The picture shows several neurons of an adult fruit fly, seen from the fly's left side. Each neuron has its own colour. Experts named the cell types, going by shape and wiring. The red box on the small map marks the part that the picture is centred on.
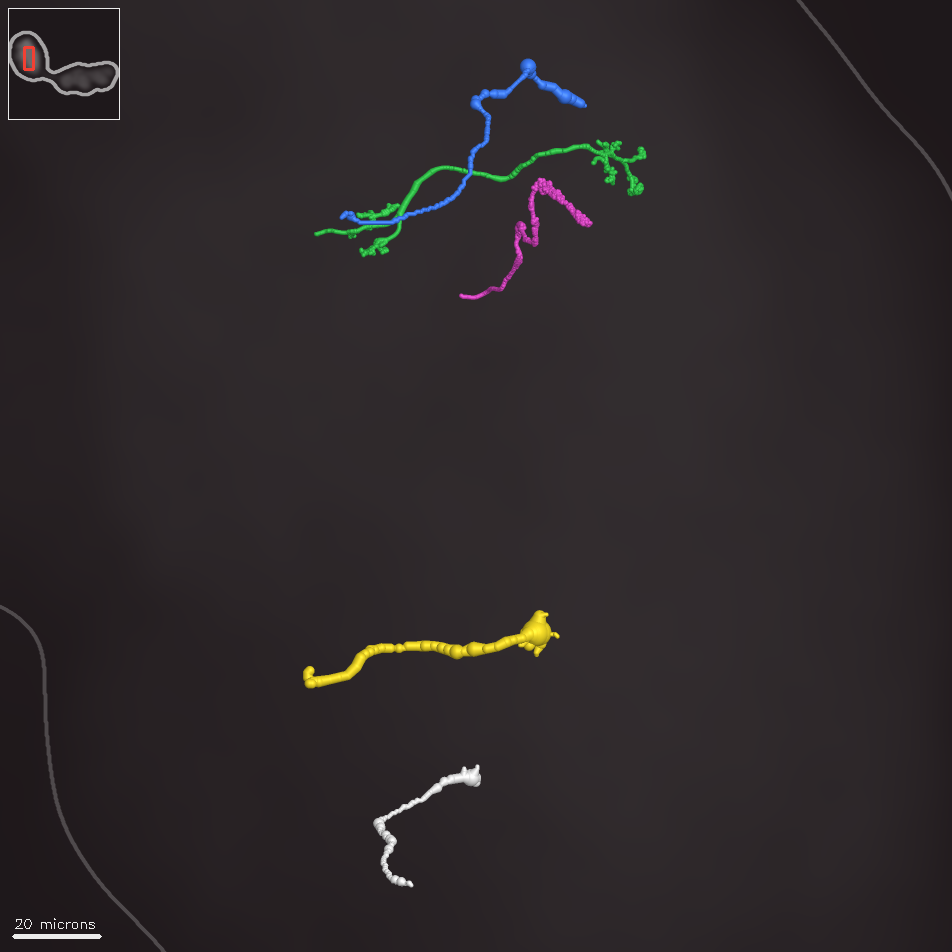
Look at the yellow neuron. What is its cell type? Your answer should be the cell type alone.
L2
